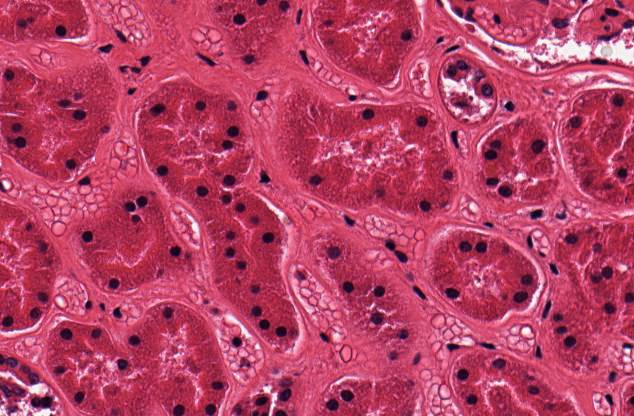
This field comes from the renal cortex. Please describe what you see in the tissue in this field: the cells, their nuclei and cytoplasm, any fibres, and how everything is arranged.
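Take a look: large rounded to irregular nests of cells fill the field, with thin pink septa between them. Each cell has abundant, finely granular, deeply eosinophilic cytoplasm and one small, round, darkly stained nucleus. In the septa, notice the scattered flattened spindle-shaped nuclei.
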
